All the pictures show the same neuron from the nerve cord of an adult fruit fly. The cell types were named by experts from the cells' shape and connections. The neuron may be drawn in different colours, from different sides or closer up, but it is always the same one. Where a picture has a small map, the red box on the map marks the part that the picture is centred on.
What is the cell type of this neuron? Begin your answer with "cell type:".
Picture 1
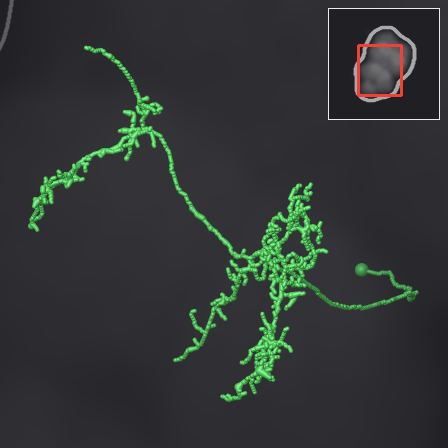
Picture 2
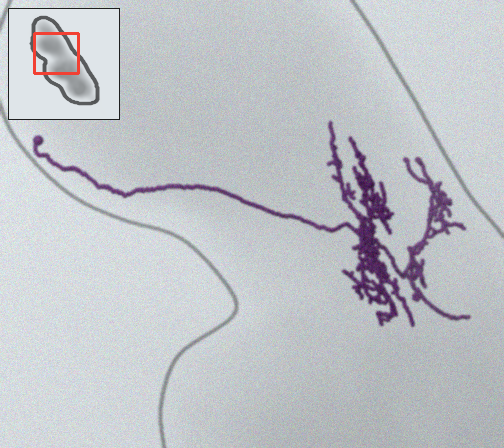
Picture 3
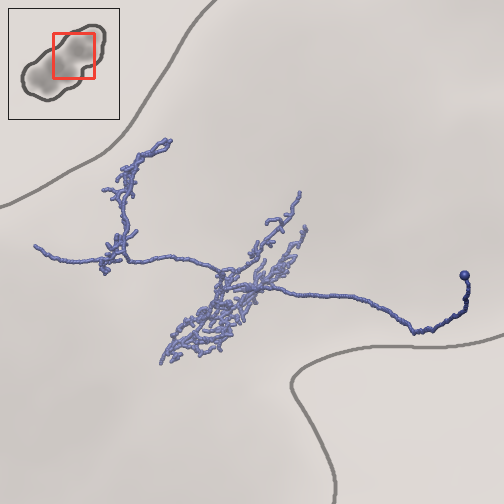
cell type: IN07B067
